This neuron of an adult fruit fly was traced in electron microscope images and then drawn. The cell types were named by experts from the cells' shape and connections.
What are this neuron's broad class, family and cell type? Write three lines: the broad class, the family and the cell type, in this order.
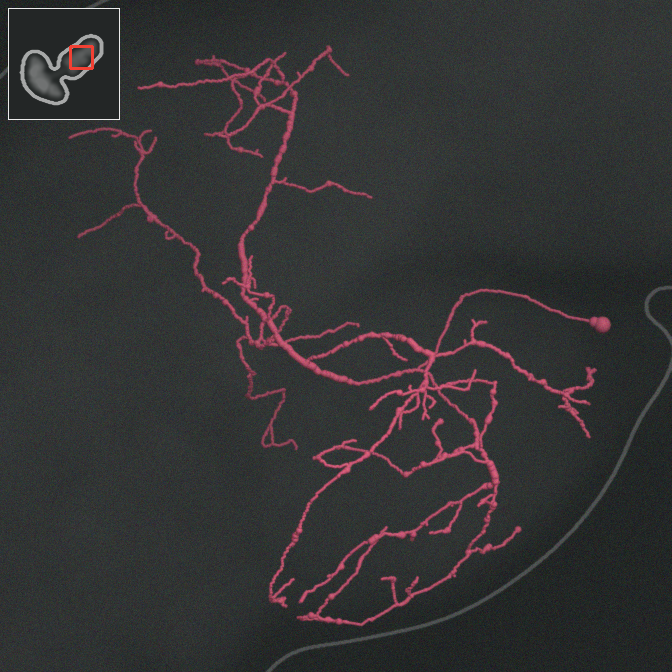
nerve-cord intrinsic neuron
hemilineage 04B
IN04B030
